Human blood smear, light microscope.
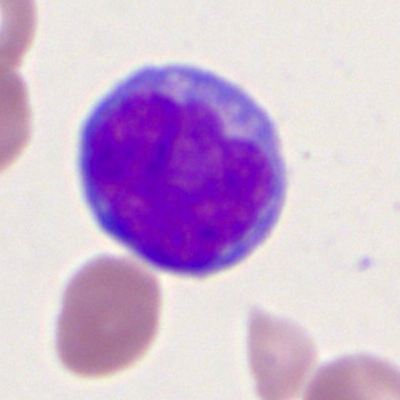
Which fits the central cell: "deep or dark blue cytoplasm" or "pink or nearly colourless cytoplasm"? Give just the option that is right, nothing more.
Deep or dark blue cytoplasm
